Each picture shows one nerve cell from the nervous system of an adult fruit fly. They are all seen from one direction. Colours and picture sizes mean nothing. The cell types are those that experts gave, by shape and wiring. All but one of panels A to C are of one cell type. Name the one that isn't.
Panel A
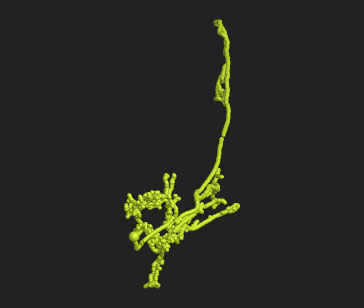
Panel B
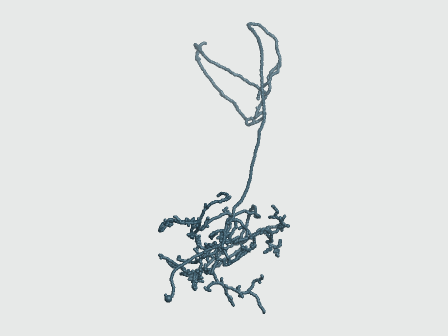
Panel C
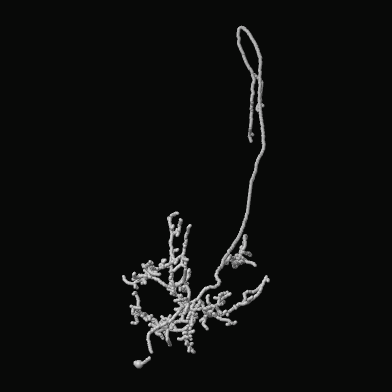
Panel B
